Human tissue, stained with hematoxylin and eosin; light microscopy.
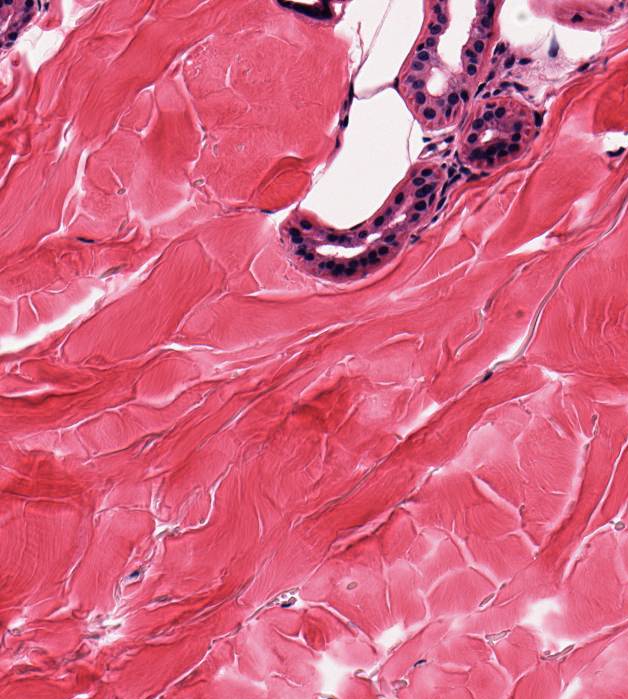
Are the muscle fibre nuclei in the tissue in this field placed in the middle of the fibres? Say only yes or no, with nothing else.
No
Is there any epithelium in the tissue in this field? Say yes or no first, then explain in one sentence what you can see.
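Yes. At the top centre and top right are small epithelial tubules lined by two layers of cuboidal cells with round dark nuclei.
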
